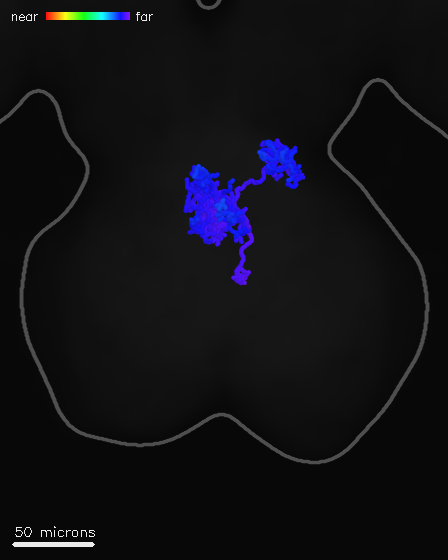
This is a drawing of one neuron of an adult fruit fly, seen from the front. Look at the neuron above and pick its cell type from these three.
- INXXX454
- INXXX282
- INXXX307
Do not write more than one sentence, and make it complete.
Under cell type classification, the neuron is INXXX282.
